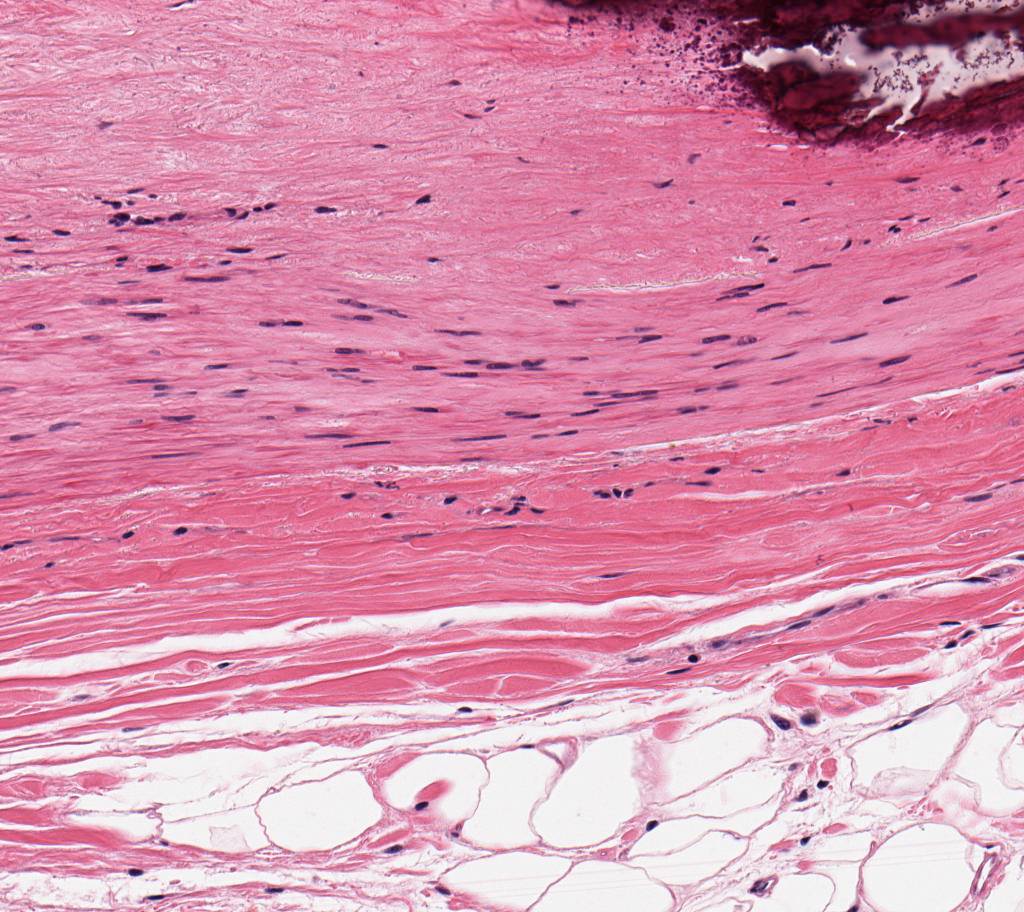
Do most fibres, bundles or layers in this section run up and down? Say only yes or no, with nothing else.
No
